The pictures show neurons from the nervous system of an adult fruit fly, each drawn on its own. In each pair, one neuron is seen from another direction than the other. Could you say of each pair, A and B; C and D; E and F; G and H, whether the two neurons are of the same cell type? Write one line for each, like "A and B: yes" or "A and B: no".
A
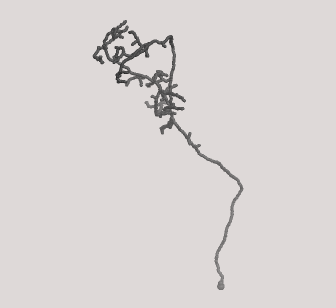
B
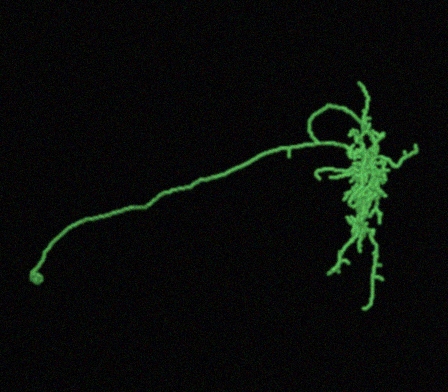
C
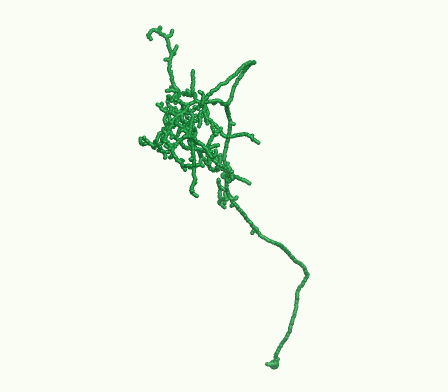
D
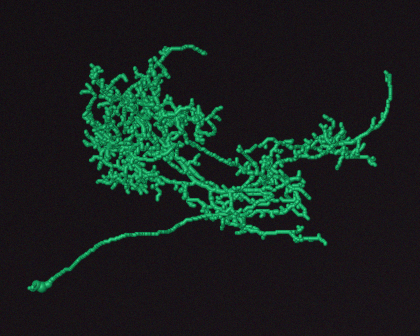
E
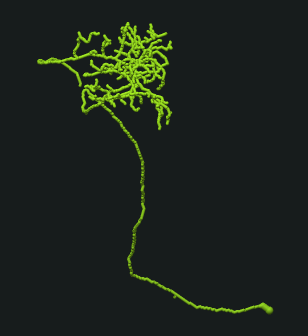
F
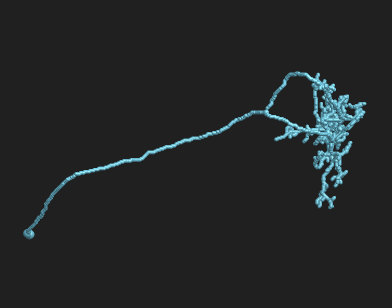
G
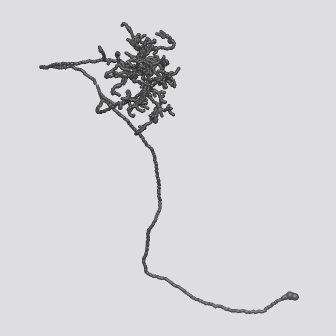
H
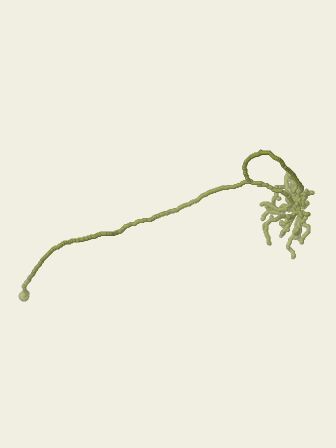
A and B: no
C and D: no
E and F: yes
G and H: yes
